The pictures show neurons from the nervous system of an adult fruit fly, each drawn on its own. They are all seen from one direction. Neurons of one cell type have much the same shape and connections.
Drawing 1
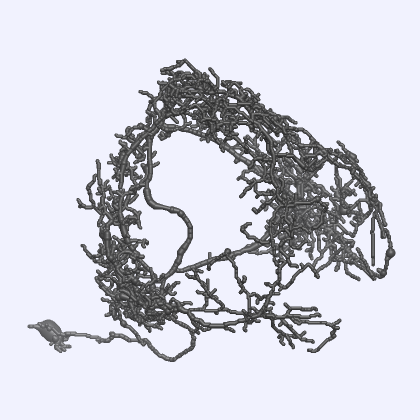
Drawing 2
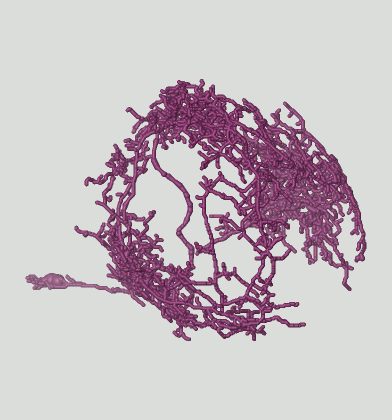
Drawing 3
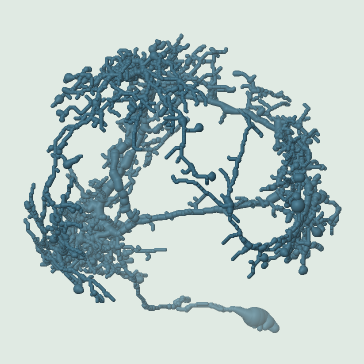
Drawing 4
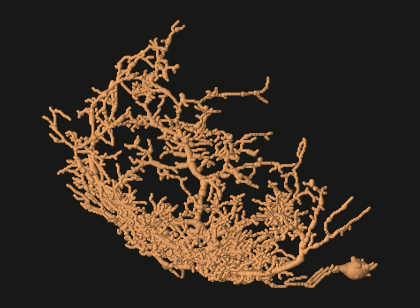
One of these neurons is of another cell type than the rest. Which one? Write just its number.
4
